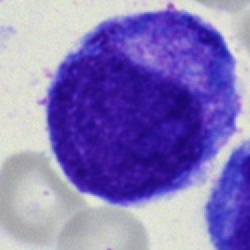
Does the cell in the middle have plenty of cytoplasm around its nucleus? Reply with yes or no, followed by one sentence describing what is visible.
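No. The nucleus fills most of the cell and lies toward the lower left.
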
